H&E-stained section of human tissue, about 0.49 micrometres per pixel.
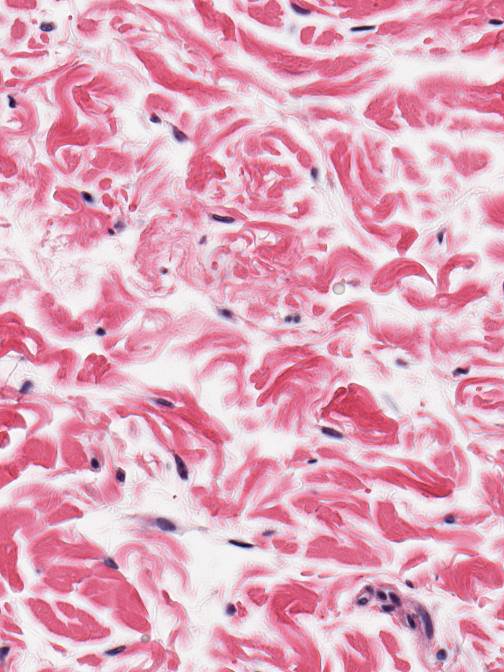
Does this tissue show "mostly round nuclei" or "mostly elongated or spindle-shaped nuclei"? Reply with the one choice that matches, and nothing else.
Mostly elongated or spindle-shaped nuclei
